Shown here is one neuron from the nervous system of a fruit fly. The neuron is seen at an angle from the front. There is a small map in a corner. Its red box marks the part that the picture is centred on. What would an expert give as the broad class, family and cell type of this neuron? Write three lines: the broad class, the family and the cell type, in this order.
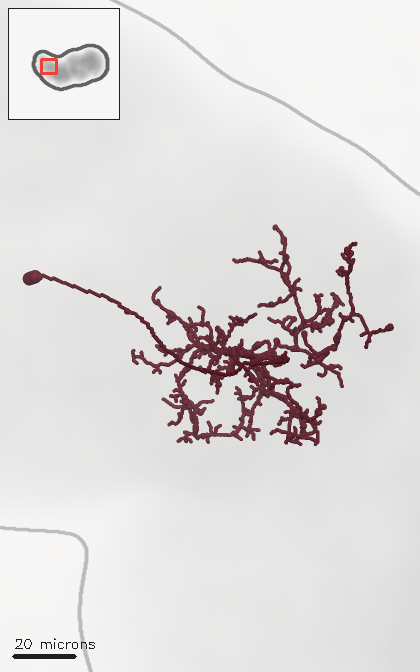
nerve-cord intrinsic neuron
hemilineage 12B
IN12B037_f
